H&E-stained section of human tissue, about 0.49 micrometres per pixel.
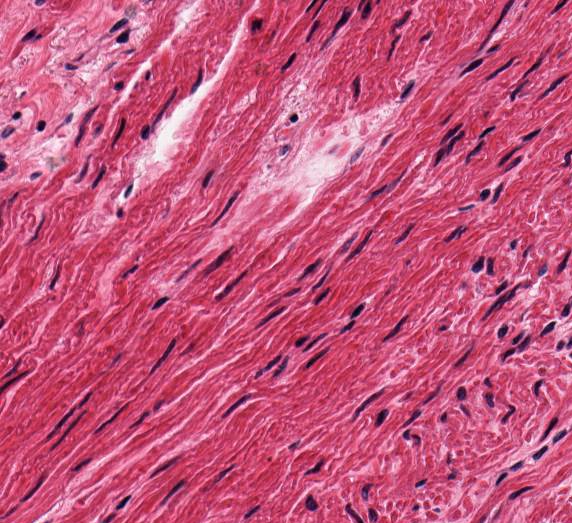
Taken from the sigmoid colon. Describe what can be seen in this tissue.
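Here the fibres are smooth muscle cells, packed closely side by side. Most of the nuclei, I'd say, are elongated and cigar-shaped, lying parallel to the fibres. The cytoplasm takes a deep pink-red. Toward the lower right, though, the nuclei look shorter and more rounded, as if cut obliquely.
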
